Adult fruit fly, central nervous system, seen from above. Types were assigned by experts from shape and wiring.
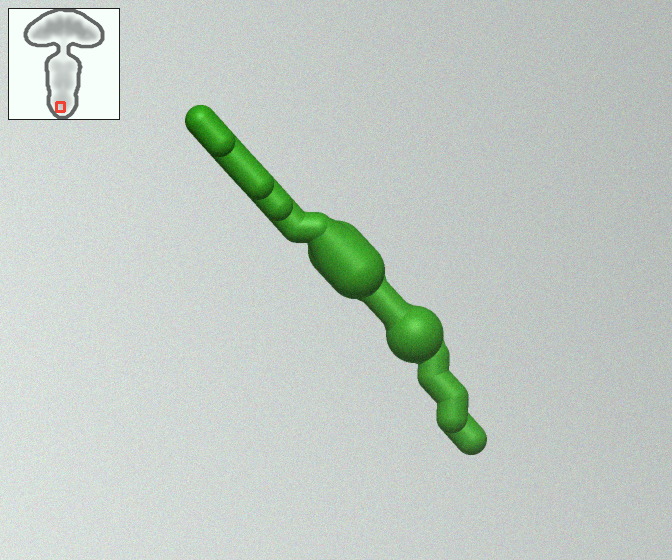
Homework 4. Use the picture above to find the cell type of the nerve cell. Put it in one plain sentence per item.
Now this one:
The cell type is SNta21.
